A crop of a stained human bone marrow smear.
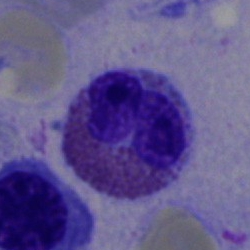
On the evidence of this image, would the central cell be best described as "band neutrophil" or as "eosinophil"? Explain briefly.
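Eosinophil, not band neutrophil: the cytoplasm is packed with reddish granules, and the nucleus is divided into lobes, which sit in the upper half of the cell.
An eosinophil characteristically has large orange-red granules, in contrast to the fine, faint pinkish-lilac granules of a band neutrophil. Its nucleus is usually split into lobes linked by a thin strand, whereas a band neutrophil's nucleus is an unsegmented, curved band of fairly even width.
The cell outline is round and smooth, and the chromatin is dark purple and clumped.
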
